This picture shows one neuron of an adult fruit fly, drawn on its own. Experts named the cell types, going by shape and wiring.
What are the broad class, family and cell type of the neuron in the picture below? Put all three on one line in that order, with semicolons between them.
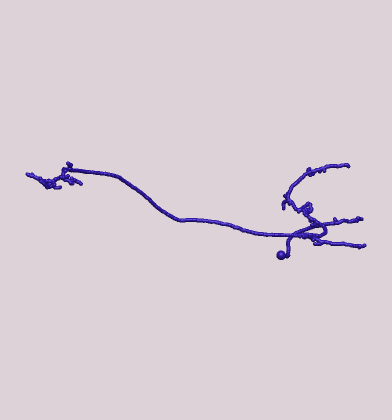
ascending neuron; hemilineage 08B; AN08B106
